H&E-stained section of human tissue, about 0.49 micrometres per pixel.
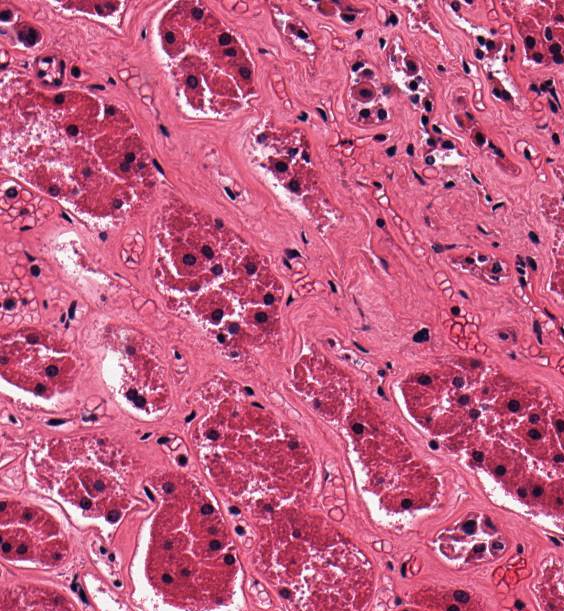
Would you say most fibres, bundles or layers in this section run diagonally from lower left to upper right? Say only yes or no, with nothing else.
No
